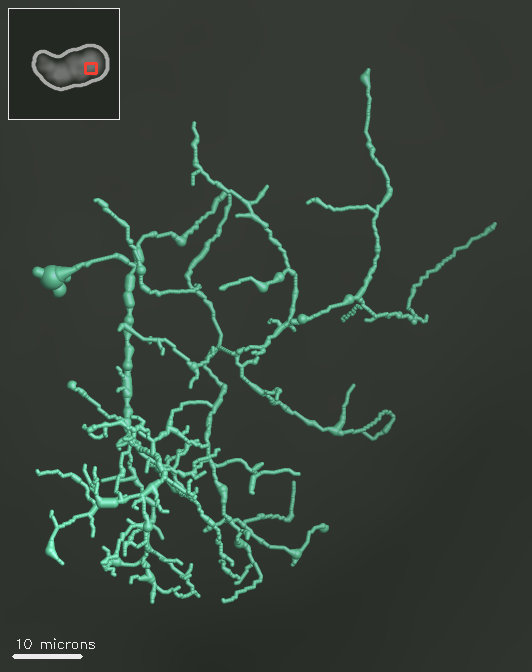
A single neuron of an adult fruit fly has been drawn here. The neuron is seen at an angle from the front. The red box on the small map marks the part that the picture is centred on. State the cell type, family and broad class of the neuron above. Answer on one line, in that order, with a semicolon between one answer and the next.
LPi3b; LPi; optic-lobe intrinsic neuron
